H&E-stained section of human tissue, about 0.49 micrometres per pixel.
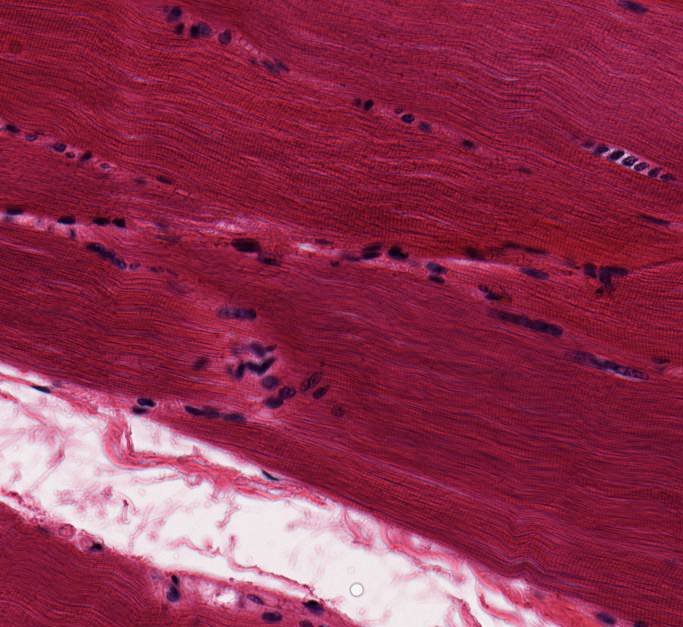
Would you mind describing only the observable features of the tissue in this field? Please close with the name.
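Dark, elongated nuclei lie at the edges of the fibres rather than in their centres. These nuclei line up in rows parallel to the length of the fibres. The fibre cytoplasm stains a deep red-pink. Near the centre of the field, just above the pale cleft, sits a small cluster of dark nuclei. The tissue is skeletal muscle.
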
